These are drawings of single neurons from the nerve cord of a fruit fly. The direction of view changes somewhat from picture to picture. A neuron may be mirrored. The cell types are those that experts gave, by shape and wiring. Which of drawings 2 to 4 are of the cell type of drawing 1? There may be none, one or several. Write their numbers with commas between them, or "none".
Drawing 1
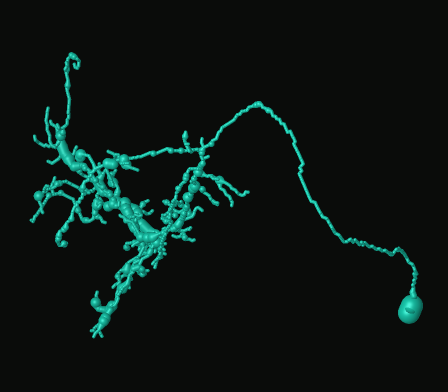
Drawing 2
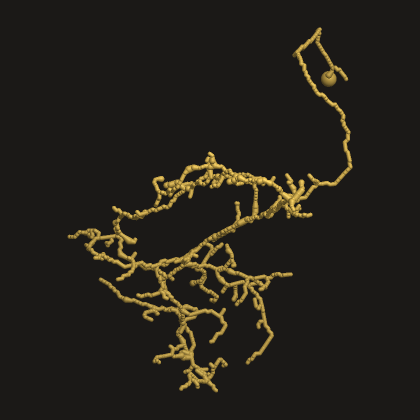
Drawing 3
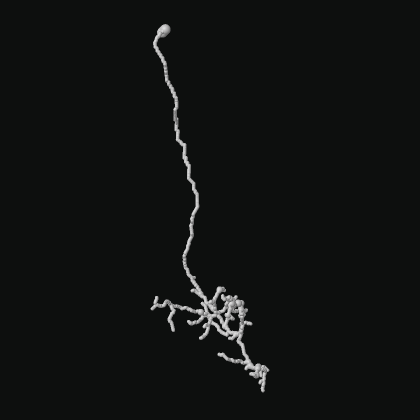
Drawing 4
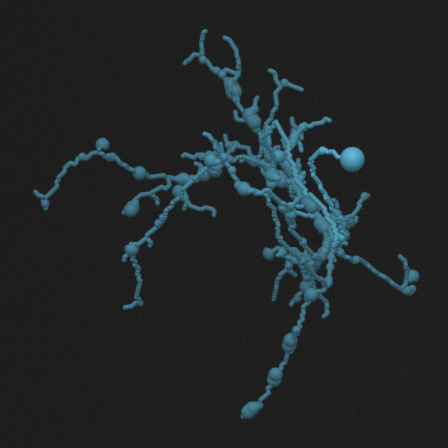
2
